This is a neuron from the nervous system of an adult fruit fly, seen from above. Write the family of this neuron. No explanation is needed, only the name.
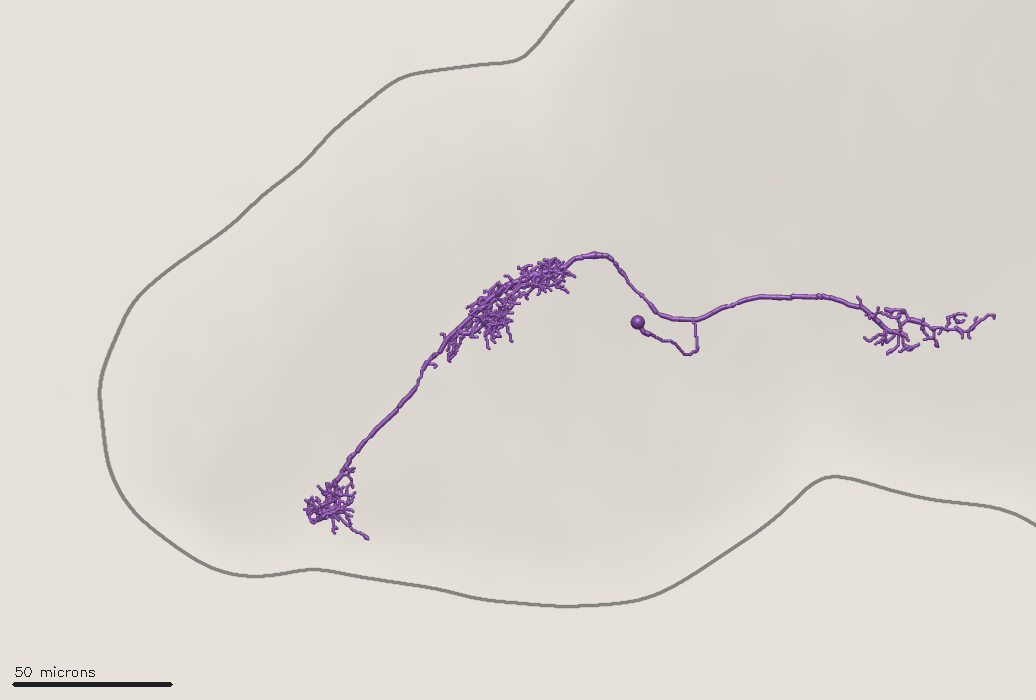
hemilineage VPNd1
